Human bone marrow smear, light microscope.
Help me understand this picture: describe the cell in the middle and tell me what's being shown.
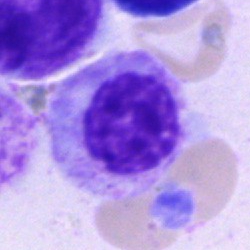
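Outline roughly round. Chromatin dark purple, coarsely clumped, with paler gaps between clumps. Moderate rim of pale lilac-blue cytoplasm around the nucleus, fine purplish granules scattered through it, most visible toward the lower left. Myelocyte.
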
